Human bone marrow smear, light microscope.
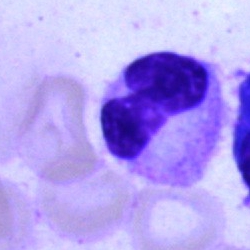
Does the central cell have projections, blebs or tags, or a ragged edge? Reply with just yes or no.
No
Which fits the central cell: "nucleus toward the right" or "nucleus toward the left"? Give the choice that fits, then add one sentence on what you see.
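Nucleus toward the left. The nucleus lies toward the upper left part of the cell.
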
